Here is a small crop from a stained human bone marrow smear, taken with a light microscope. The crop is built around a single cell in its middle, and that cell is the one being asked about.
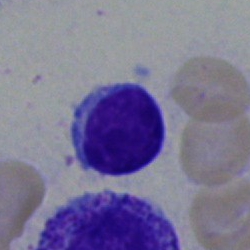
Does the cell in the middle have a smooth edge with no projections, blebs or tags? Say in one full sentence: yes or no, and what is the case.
Yes, there is a smooth outline around the cell, free of projections.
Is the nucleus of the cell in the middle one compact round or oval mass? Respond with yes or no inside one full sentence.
Yes, the nucleus is gathered into a single compact round or oval mass.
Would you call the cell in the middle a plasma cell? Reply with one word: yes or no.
no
